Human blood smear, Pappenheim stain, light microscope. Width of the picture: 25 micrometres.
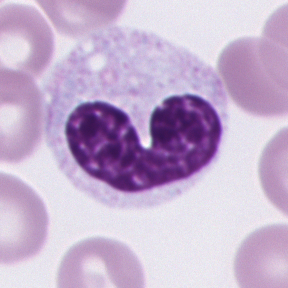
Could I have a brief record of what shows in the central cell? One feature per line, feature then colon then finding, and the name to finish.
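Nucleus position: lower half of the cell
Nuclear indentation: opens toward the top
Granules: fine, lilac, scattered throughout the cytoplasm
Vacuole: single, small, clear, above the nucleus
Name: band neutrophil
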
